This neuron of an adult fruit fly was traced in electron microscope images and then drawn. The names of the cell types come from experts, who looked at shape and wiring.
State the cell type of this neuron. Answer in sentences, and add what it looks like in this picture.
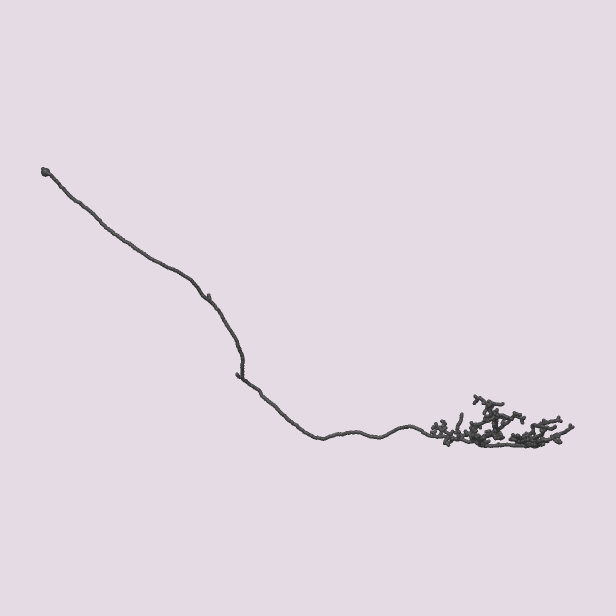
It is of cell type IN06B040. It is a nerve-cord intrinsic neuron. Its cell body lies at the upper left of the picture. As drawn here it is wider than it is tall.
